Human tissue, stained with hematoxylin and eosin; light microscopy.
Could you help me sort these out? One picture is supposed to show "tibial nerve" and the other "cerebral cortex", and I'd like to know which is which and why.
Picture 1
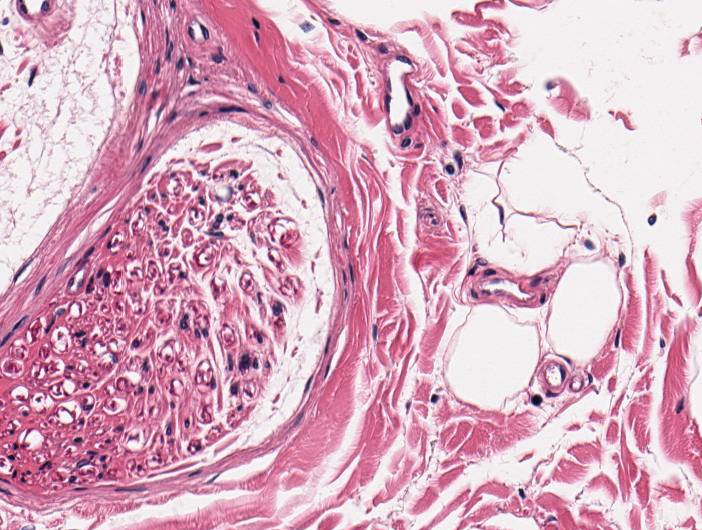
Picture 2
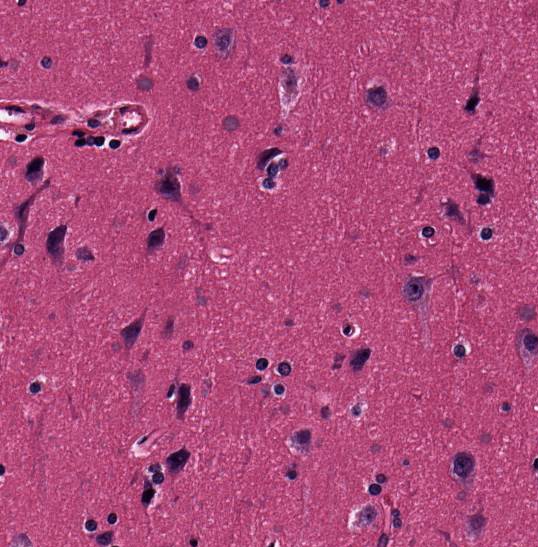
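The tibial nerve appears in picture 1 and the cerebral cortex in picture 2. The tibial nerve field consists of a fascicle packed with many small round profiles, each a central pink axon within a pale halo where myelin was lost in processing, with small dark nuclei scattered singly between them. A thin concentric sheath of flattened cells with elongated dark nuclei encloses the fascicle, and a few large, empty, rounded fat cells lie in the right centre. The cerebral cortex field is instead finely granular pink neuropil throughout, with scattered cells and neither epithelium nor glands. Neurons with triangular, pyramidal cell bodies are distributed across it, many of them dark, shrunken and angular, their deeply stained cytoplasm hiding the nucleus. Small, round, dark glial nuclei occur singly and in small clusters between the neurons.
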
